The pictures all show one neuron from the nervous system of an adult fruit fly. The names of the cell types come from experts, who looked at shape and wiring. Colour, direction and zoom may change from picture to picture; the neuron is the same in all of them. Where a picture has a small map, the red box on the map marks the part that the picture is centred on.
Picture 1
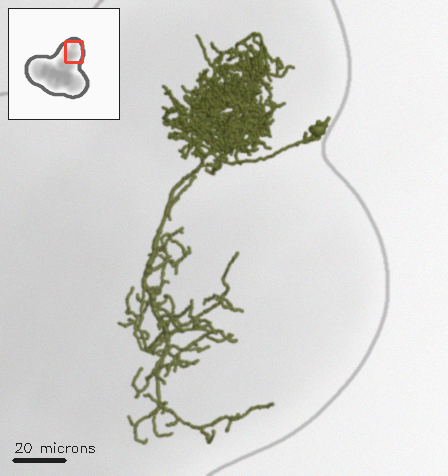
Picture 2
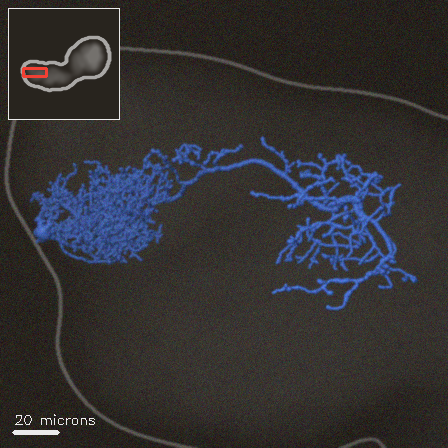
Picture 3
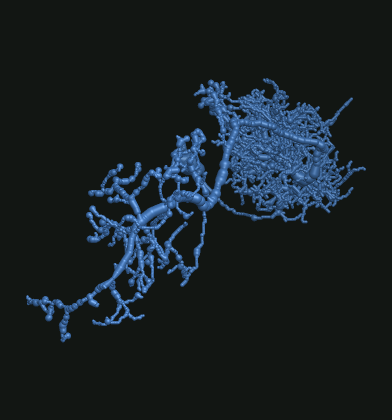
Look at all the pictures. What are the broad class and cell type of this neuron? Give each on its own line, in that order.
nerve-cord intrinsic neuron
INXXX087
